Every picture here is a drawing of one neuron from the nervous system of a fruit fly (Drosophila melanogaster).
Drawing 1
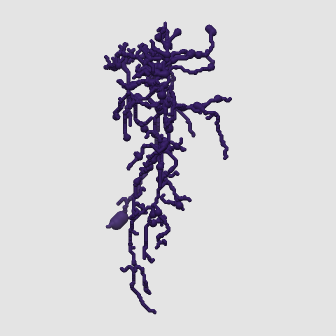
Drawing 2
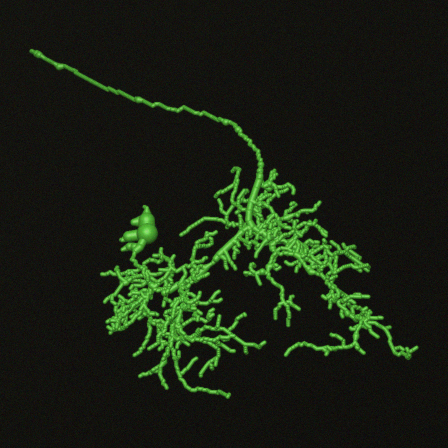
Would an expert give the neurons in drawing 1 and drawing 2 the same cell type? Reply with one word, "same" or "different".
different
